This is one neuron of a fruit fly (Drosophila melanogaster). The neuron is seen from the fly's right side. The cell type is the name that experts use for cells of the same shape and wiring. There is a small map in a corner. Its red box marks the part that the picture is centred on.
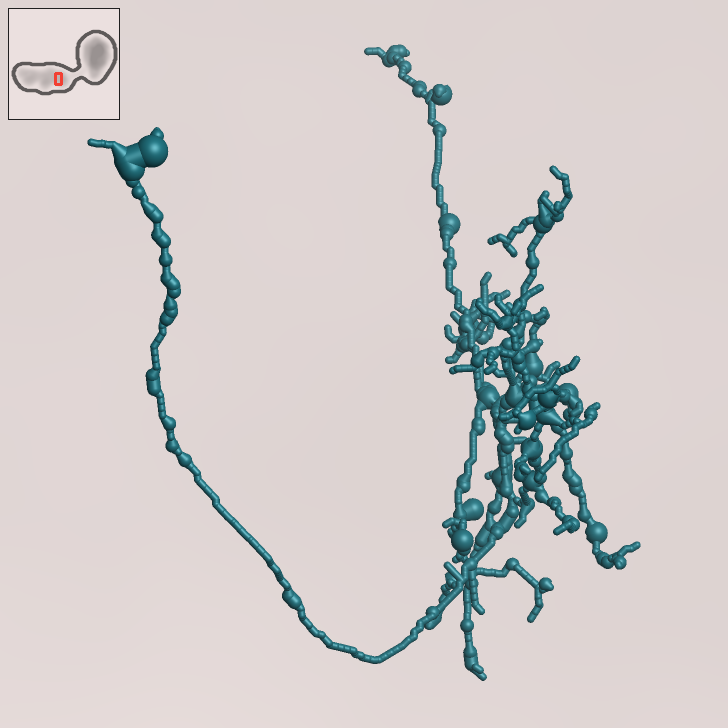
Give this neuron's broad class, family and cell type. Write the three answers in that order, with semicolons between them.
nerve-cord intrinsic neuron; hemilineage 01B; IN01B082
